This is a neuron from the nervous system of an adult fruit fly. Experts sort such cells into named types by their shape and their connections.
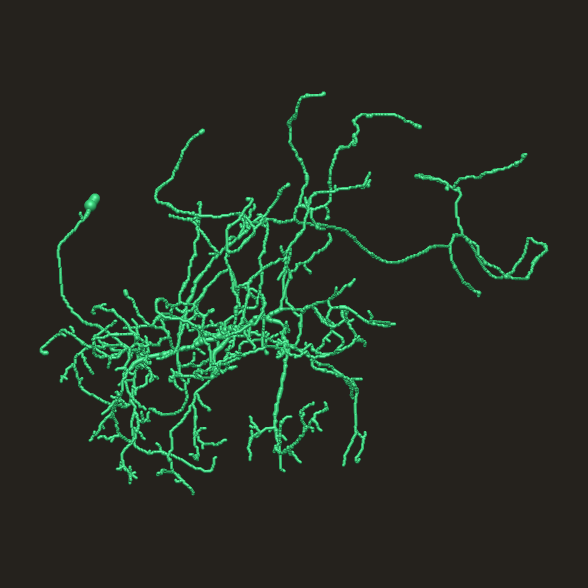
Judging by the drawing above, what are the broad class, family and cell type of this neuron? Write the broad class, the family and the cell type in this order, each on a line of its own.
nerve-cord intrinsic neuron
hemilineage 17A
IN17A040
